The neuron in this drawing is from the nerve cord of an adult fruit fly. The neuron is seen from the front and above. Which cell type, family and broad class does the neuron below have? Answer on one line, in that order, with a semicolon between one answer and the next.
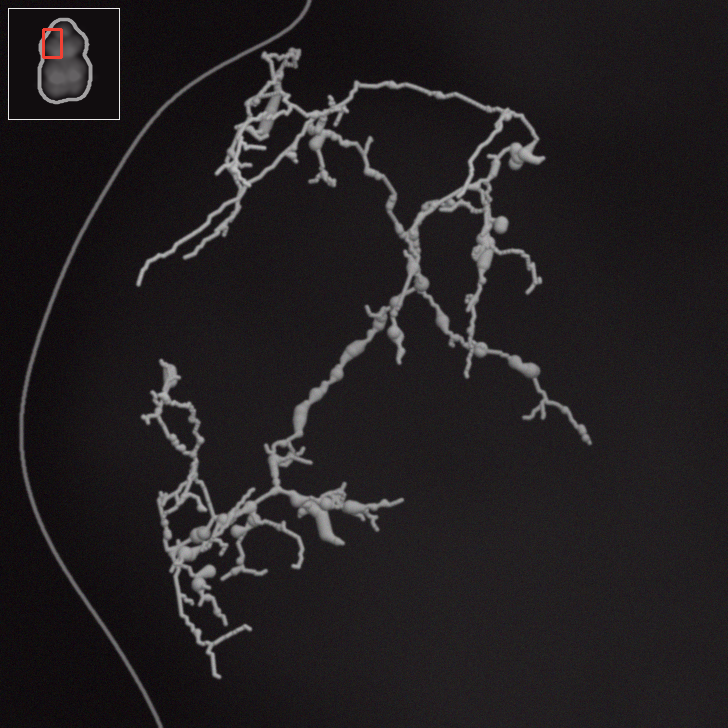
SNpp50; class mechanosensory proprioceptive; sensory neuron entering the nerve cord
